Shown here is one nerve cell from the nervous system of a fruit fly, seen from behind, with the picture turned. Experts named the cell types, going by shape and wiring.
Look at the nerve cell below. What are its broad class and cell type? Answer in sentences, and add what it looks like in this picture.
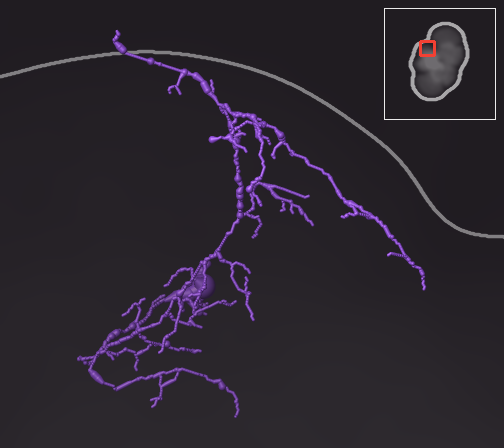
This is a motor neuron of the nerve cord. It is of cell type Acc. tr flexor MN. The picture shows dozens of branch ends. As drawn here it is about as wide as it is tall.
